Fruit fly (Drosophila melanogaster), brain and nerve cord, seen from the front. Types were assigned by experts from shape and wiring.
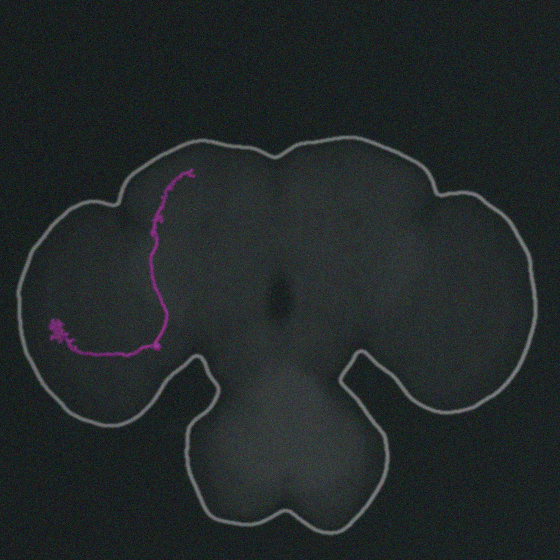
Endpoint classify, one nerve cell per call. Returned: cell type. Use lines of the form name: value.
cell type: MeVP10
